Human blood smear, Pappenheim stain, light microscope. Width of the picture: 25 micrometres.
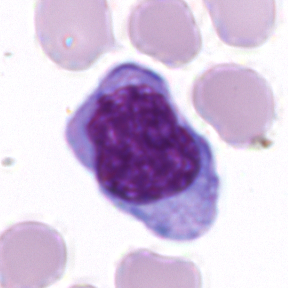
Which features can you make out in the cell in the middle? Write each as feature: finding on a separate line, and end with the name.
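Outline: irregular, with several fairly straight, angular edges
Cell size: about 17 by 11 micrometres
Nucleus: about 11 by 9 micrometres, toward the upper left
Nuclear share: about 60% of the cell's area
Nucleolus: none distinct
Cytoplasm: widest band at the lower right, no distinct coloured granules
Identity: plasma cell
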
